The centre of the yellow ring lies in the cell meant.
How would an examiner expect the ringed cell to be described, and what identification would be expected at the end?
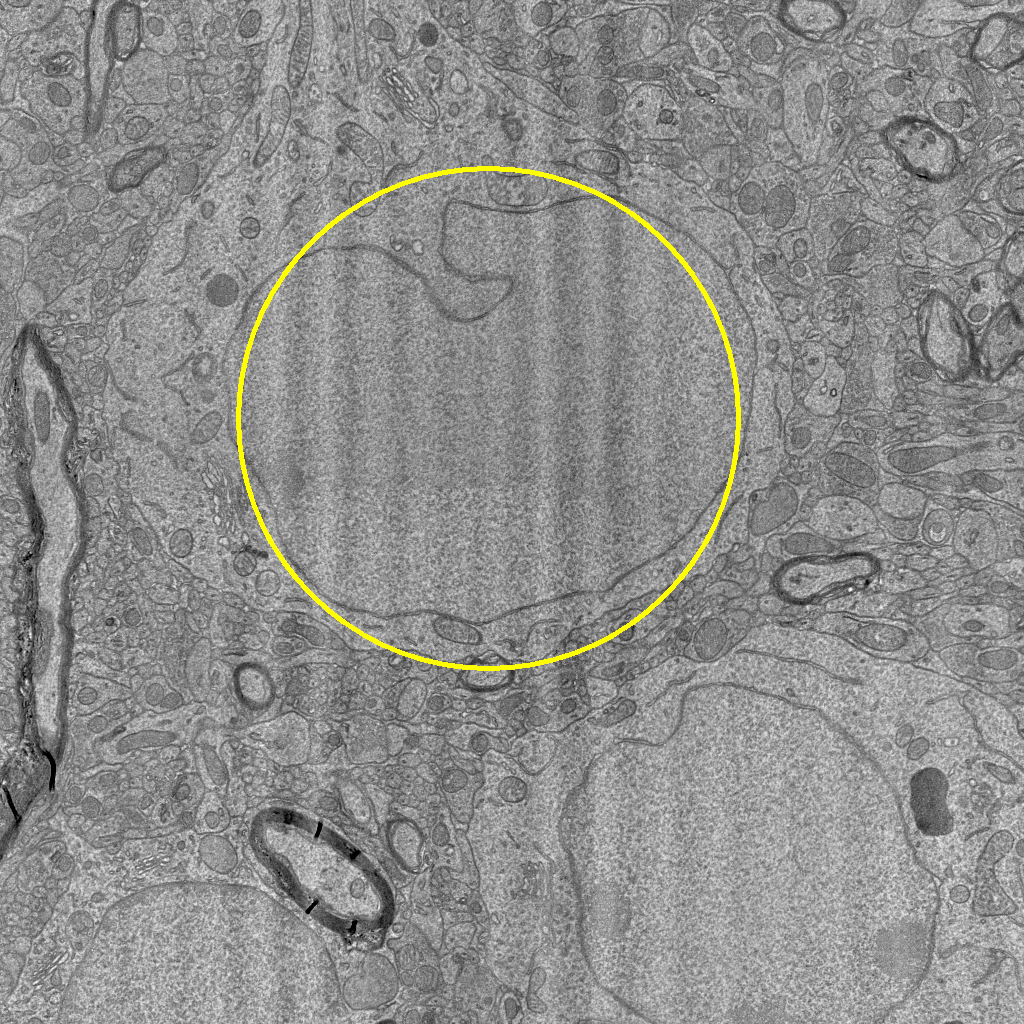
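This one's nucleus is big and rounded, filling nearly the whole ring. Up top, the envelope folds deeply inward once. Chromatin's pale and finely dispersed, with no dense clumps along the envelope, and I can't spot any stacks of rough endoplasmic reticulum in the cytoplasm. It's an excitatory neuron.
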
